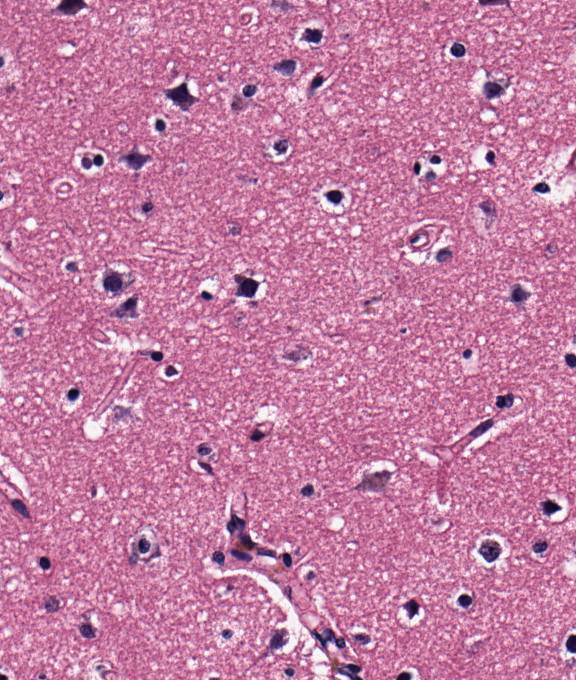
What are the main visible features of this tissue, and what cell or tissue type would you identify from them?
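The whole field is fairly uniform pink, finely fibrillary neuropil; cells lie singly, without layered or glandular arrangement. A few neurons near the centre have angular, darkly stained, shrunken cell bodies. Thin-walled capillaries run in varying directions, one branching at mid-height on the right. Epithelium, glands and fat cells are absent. The tissue is cerebral cortex.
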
